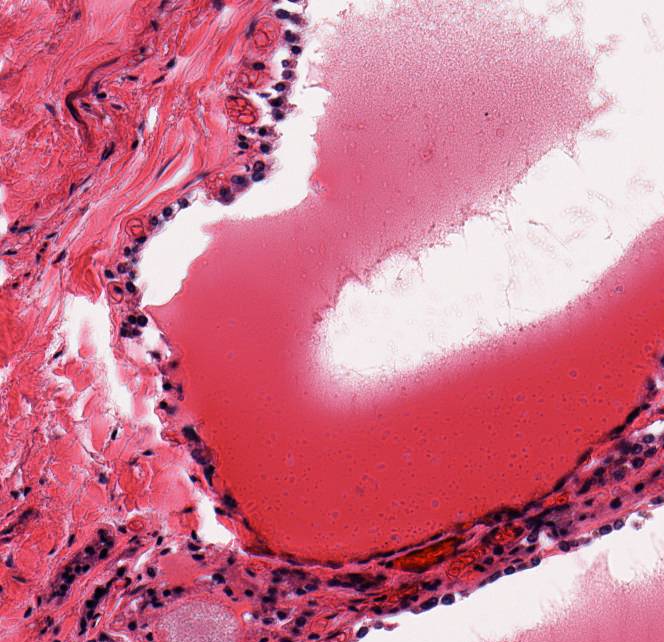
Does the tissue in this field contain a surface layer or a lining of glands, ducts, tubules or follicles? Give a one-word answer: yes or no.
Yes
